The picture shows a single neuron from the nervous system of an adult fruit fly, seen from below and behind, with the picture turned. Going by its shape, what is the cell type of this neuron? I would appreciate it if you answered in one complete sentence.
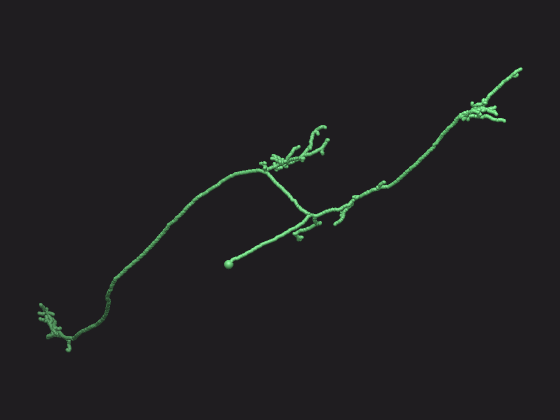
The cell type AN07B091 includes this neuron.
